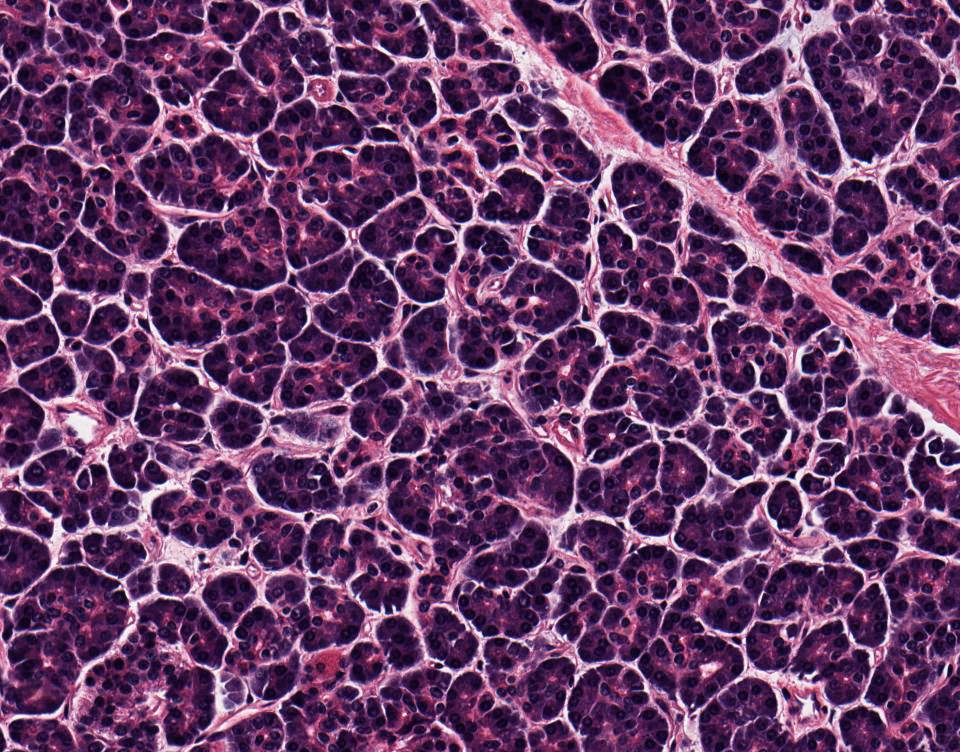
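Pancreas. First, closely packed small rounded acini fill nearly the whole field. Second, the acinar cell nuclei are round and placed toward the base of each cell, at the outer edge of the acinus. Third, the acinar cell cytoplasm is deeply purple and basophilic, with pinker granular cytoplasm toward the acinar centres. Last, the stroma between the acini is scant, forming only thin pink strands.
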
